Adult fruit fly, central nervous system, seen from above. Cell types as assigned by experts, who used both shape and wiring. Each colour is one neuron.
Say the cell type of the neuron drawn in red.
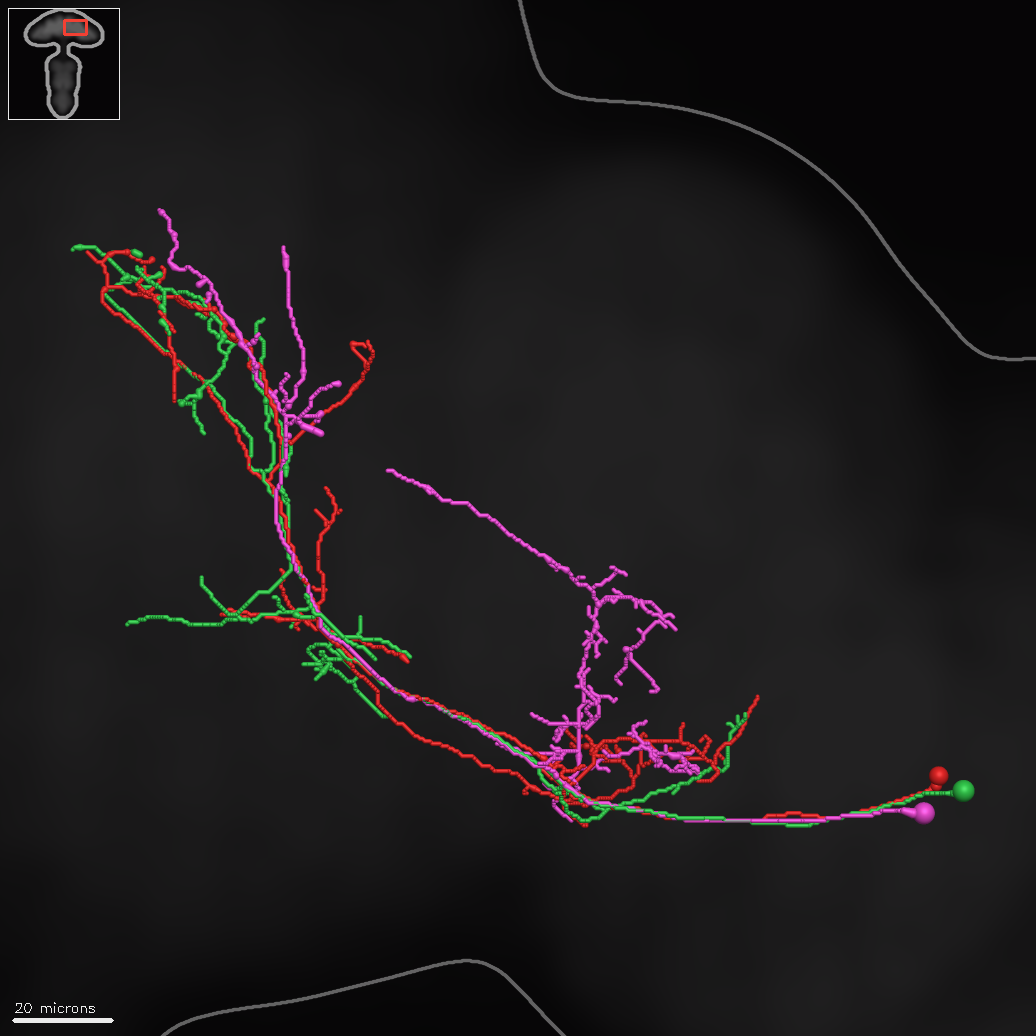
LHPV5g1_a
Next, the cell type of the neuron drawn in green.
SMP270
